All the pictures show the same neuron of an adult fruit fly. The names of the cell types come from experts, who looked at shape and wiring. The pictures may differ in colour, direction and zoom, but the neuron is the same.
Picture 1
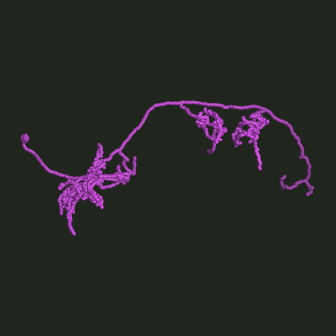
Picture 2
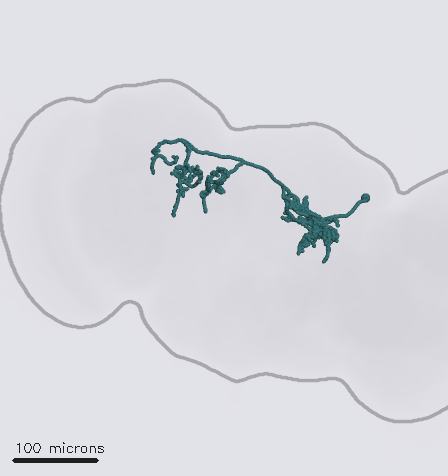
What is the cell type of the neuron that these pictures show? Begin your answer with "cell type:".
cell type: AVLP742m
